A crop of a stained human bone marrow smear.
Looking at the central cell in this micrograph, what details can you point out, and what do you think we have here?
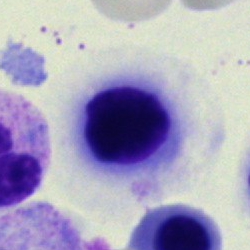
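The nucleus lies somewhat left of the centre of the cell, its chromatin dense and stained a uniform very dark purple. Directly around it runs a band of deeper blue cytoplasm; beyond that band, a wide zone of pale greyish cytoplasm surrounds the nucleus on all sides. The cell is an erythroblast.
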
